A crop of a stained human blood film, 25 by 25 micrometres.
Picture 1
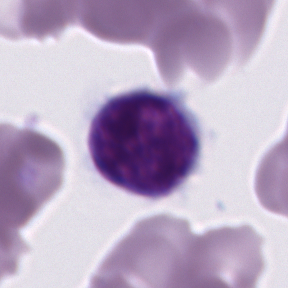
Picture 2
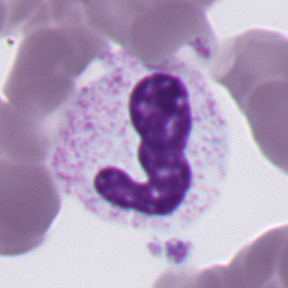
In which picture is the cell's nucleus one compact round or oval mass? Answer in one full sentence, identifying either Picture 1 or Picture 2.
In picture 1 the nucleus of the cell is a compact round or oval mass, not a band.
